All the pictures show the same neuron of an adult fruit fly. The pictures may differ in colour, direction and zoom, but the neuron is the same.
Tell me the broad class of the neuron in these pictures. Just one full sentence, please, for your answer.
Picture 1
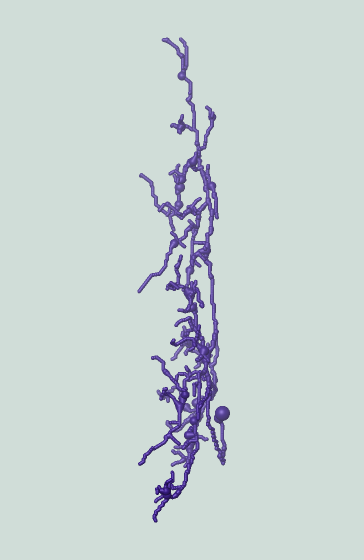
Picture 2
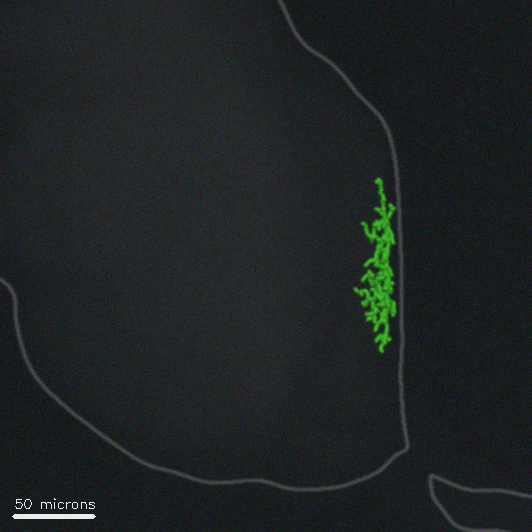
The neuron is grouped under the broad class optic-lobe intrinsic neuron.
